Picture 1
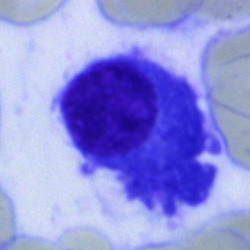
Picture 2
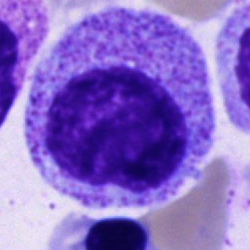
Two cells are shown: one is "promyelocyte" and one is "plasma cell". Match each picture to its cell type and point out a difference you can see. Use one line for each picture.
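Picture 1 – plasma cell. No distinct granules are seen in the cytoplasm.
Picture 2 – promyelocyte. Fine purple granules are scattered throughout the cytoplasm.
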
